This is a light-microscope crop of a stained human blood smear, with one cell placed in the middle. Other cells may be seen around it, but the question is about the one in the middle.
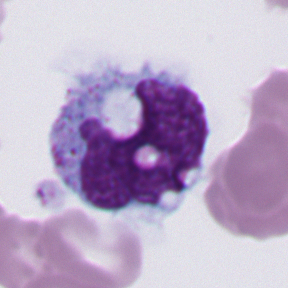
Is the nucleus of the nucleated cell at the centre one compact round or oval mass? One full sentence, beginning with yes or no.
No, bent into a band without separate lobes, the nucleus is not compact.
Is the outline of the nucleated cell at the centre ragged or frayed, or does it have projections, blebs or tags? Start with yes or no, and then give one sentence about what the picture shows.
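Yes. The cell is roughly round, with a frayed, fuzzy edge along its top.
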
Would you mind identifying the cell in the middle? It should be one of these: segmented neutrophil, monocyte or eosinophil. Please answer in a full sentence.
The cell centered in this field of view is a monocyte.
